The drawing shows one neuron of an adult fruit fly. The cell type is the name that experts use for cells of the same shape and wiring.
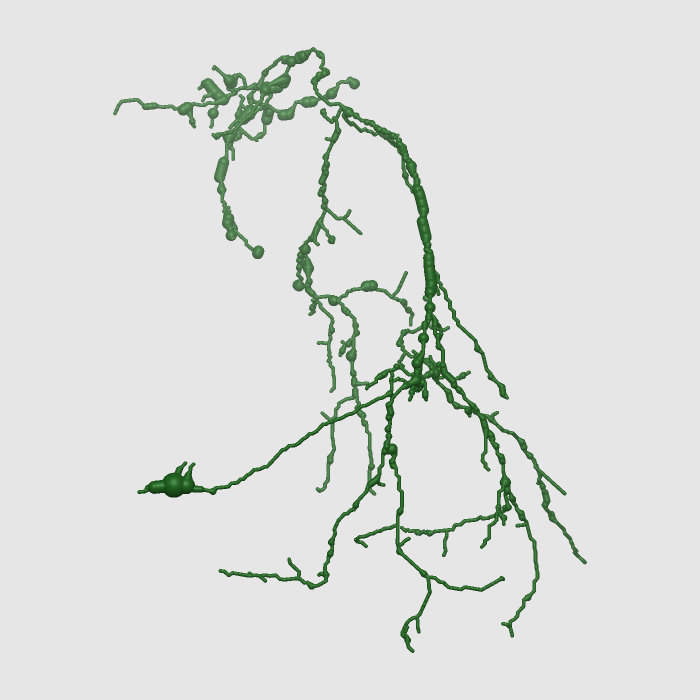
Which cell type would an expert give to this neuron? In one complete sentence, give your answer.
Included in the cell type CB3141 is this neuron.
